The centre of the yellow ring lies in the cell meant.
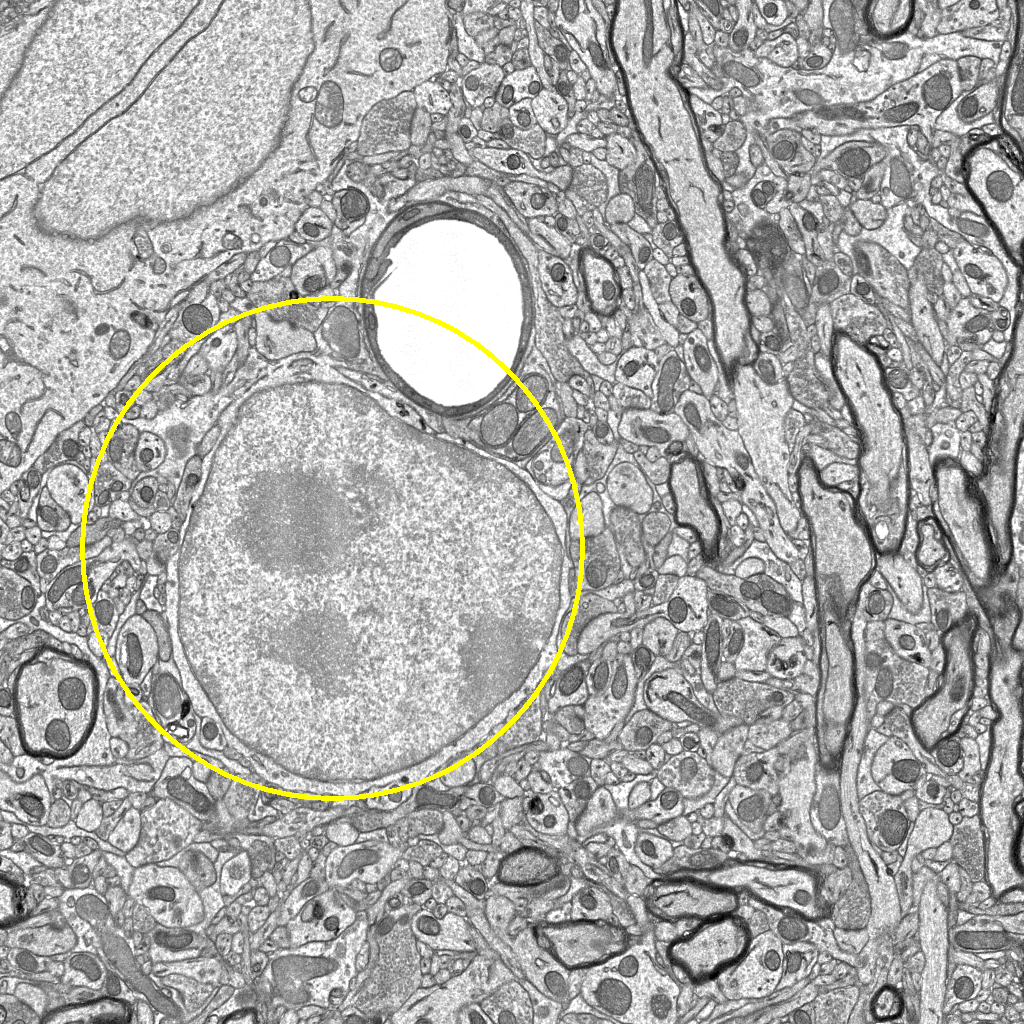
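Oligodendrocyte precursor cell, ringed here. The nucleus is big and rounded, and its outline stays smooth all the way round, with no infoldings in the envelope. Inside you'll spot a few large, darker, cloud-like chromatin patches. What you won't find is a thick dark band of chromatin lining the inner side of the envelope.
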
